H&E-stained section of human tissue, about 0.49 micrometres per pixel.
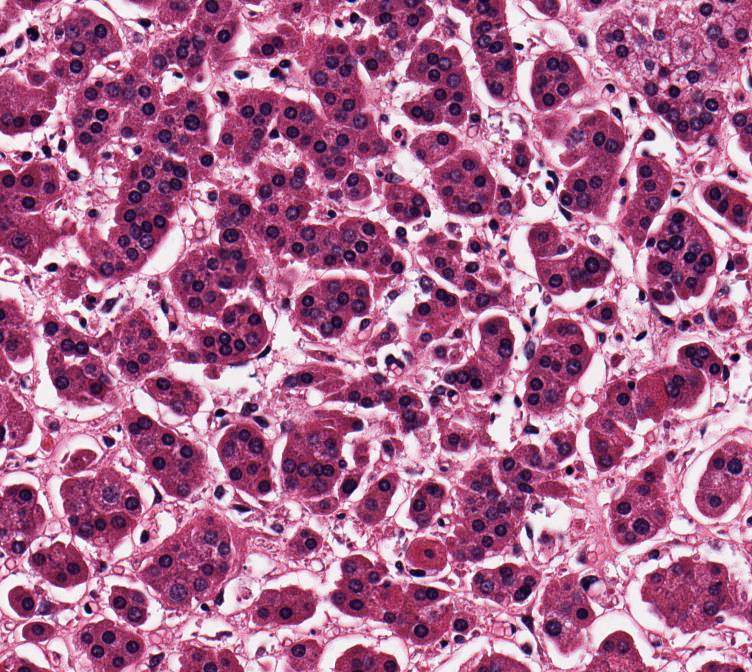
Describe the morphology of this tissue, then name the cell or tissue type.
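Epithelial cells in small rounded nests and short cords, scattered across the whole field. Main cells large, polygonal, with abundant granular eosinophilic cytoplasm. Cells with two nuclei scattered among nests. Toward upper right, some cells have paler, finely vacuolated cytoplasm. Tissue: adrenal gland.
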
